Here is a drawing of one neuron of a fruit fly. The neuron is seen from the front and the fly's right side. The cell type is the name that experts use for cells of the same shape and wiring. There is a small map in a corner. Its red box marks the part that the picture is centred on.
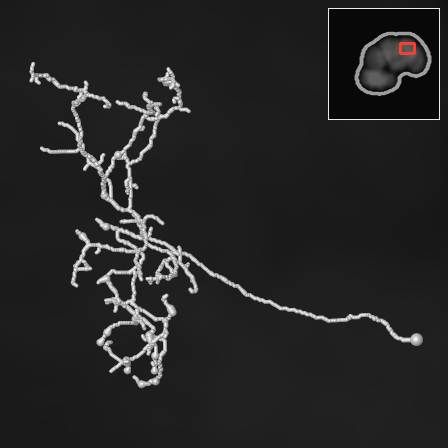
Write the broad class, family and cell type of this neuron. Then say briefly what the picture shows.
This is a central-brain intrinsic neuron. Its family is hemilineage EBa1. Its cell type is CB2469. The cell body is at the lower right of the picture. Dozens of branch ends can be seen.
